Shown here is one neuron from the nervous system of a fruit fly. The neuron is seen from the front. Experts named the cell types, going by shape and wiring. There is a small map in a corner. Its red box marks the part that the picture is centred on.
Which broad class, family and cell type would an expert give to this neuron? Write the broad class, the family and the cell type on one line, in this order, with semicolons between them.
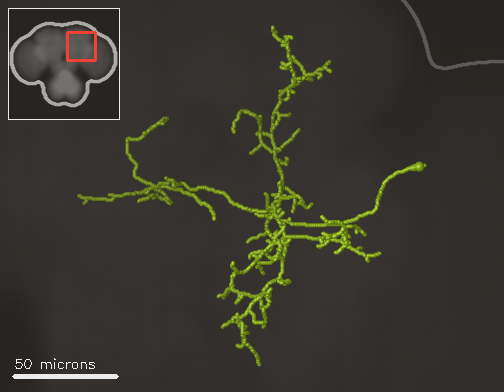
central-brain intrinsic neuron; hemilineage VLPl2_medial; AVLP168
